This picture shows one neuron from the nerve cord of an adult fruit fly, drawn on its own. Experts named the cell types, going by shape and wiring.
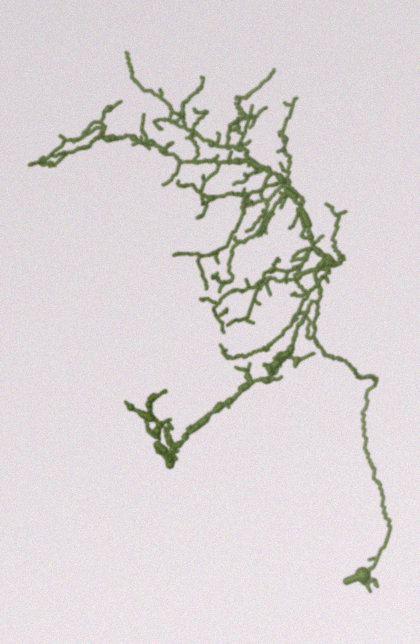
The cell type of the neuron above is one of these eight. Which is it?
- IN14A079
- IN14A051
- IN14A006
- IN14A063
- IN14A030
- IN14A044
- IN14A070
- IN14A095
IN14A051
